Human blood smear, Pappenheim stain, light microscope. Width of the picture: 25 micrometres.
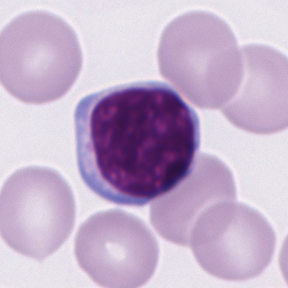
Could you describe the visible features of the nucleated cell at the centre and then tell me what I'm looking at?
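Taking the cytoplasm point by point, its colour is pale blue. It shows no distinct granules. It contains no vacuoles either. Turning to the cell surface, this is smooth and has no projections. The cell is a typical lymphocyte.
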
